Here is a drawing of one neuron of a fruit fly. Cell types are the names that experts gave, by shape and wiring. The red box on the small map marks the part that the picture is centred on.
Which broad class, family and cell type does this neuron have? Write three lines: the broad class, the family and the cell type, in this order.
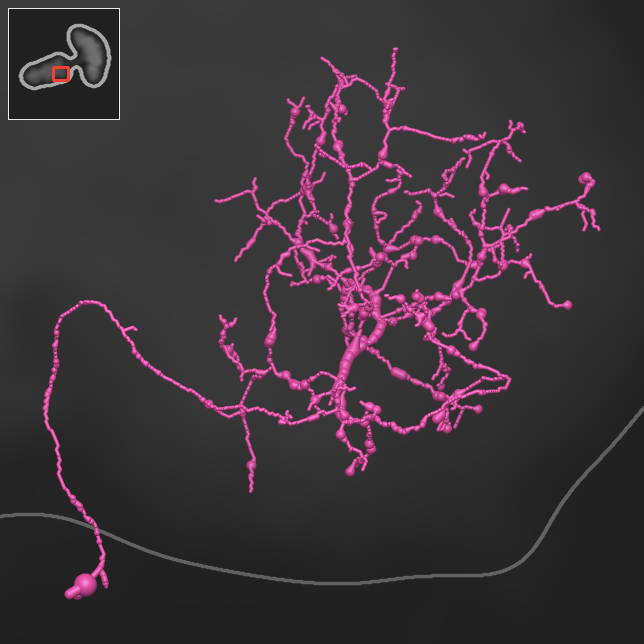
nerve-cord intrinsic neuron
hemilineage 03A
IN03A062_a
